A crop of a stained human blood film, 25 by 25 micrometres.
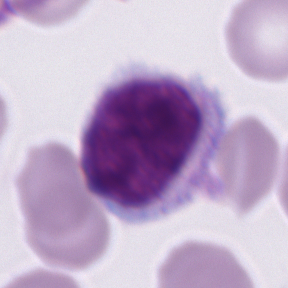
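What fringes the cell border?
Fine hair-like projections, clearest along the top and right edges.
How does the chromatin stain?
Deep purple throughout the nucleus.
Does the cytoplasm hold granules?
No distinct granules are seen.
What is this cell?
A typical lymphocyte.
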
